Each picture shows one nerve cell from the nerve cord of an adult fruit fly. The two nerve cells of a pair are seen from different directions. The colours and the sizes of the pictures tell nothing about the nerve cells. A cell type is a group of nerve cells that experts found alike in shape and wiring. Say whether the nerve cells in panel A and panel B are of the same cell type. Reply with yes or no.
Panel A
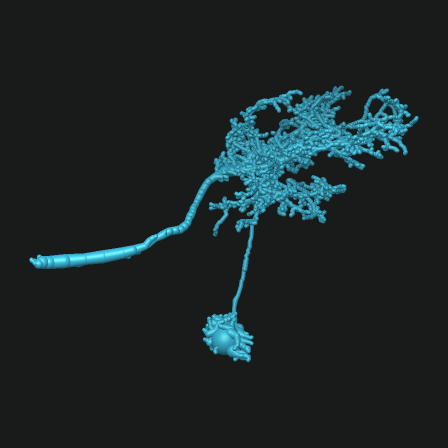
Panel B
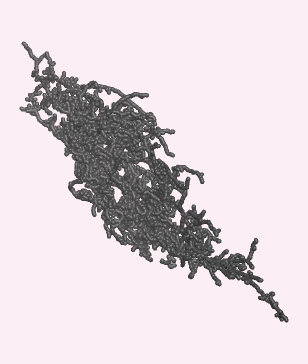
no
